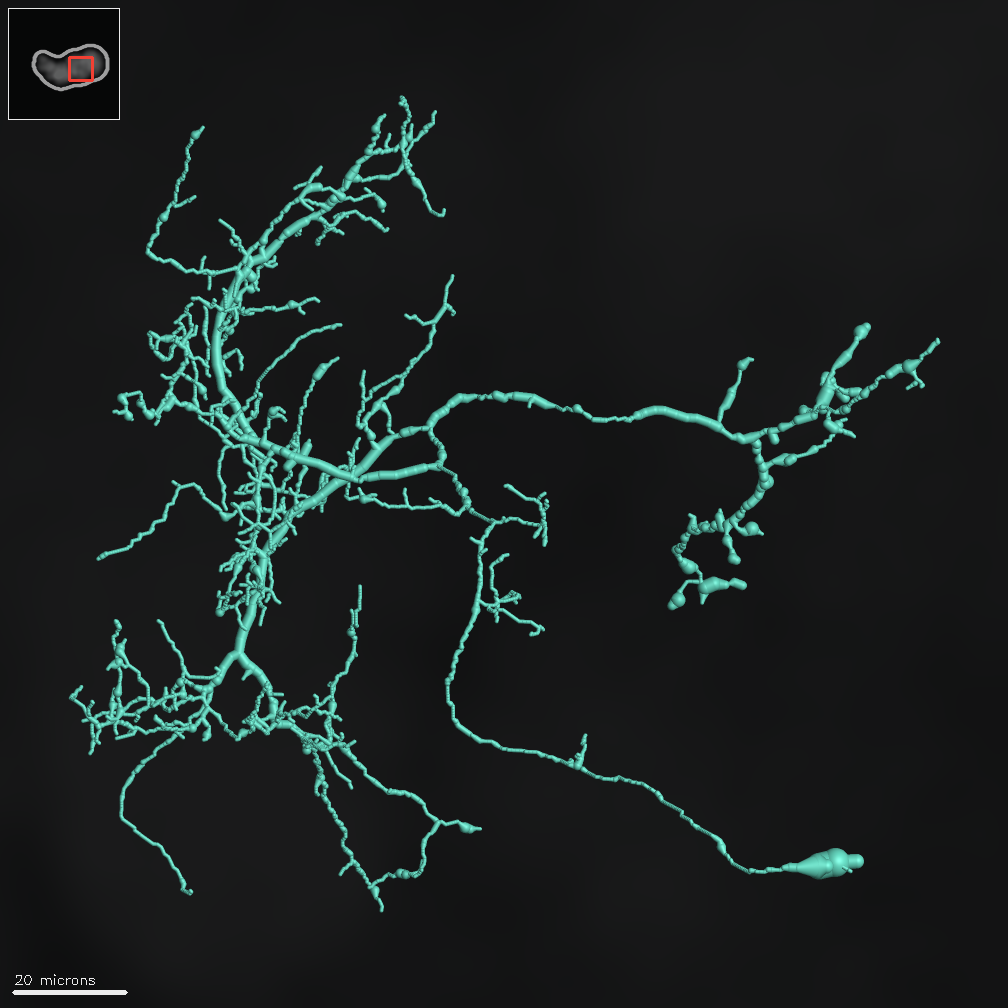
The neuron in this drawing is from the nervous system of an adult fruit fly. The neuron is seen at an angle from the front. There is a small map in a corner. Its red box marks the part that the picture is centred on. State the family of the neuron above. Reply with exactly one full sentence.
The neuron is listed under family hemilineage PSa1.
